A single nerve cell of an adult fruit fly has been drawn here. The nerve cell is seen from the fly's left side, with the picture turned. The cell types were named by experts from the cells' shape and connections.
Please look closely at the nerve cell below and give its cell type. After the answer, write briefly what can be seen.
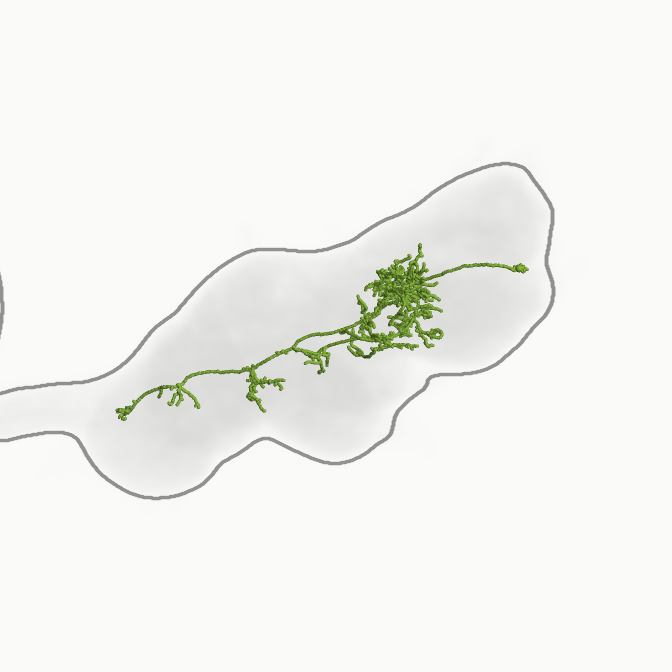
It is of cell type INXXX101. Its broad class is nerve-cord intrinsic neuron. The cell body can be seen on the right of the picture. The picture shows dozens of branch ends.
